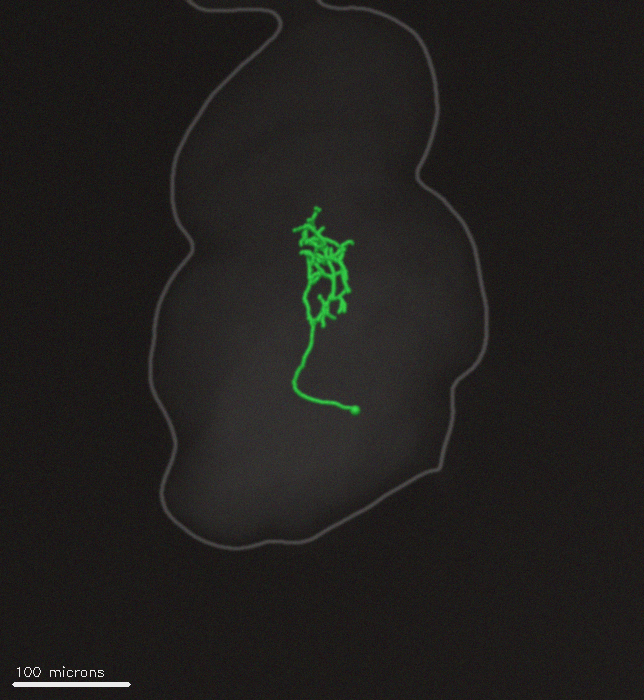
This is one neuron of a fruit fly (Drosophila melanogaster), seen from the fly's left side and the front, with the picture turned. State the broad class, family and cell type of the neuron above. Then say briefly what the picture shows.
Its broad class is central-brain intrinsic neuron. Its family is hemilineage AOTUv1_ventral. The cell type is WED002. Its cell body lies in the middle of the picture. By the scale bar it is about 180 microns tall in this view.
